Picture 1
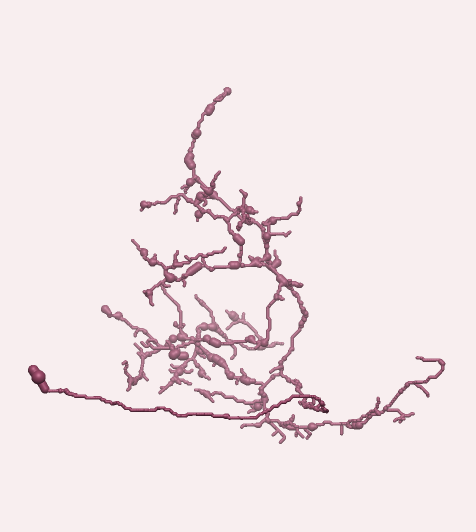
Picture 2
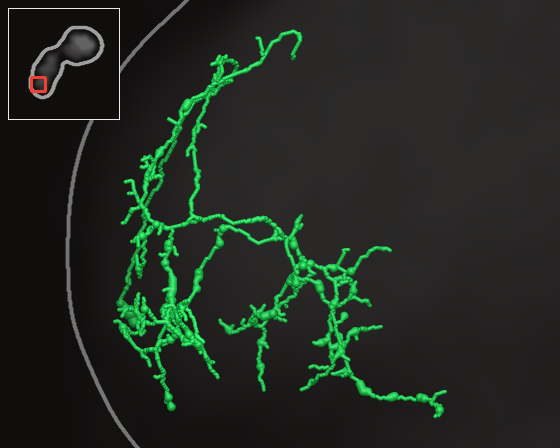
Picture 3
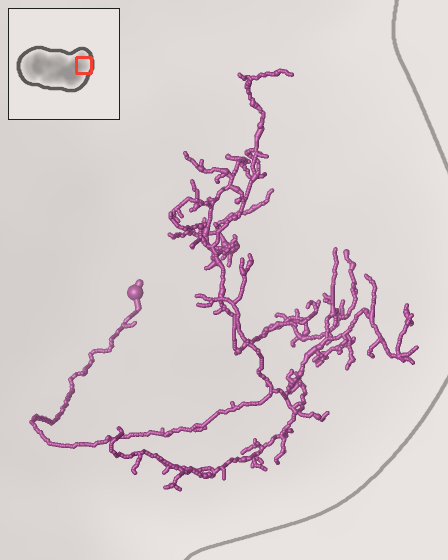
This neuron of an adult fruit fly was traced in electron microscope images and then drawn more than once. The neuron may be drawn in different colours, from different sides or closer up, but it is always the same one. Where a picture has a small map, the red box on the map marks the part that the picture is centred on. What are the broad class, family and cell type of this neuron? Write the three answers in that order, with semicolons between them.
nerve-cord intrinsic neuron; hemilineage 13B; IN13B090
